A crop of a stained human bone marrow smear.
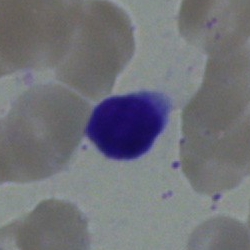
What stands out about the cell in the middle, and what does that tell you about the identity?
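First, the outline is rounded, with a slight point toward the upper right. Nearly the whole cell is nucleus, its chromatin dark purple and dense throughout. Just a thin pale bluish rim of cytoplasm shows, at the upper right edge. This is a lymphocyte.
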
